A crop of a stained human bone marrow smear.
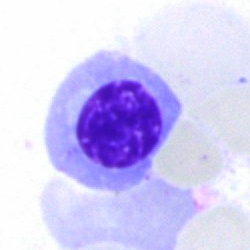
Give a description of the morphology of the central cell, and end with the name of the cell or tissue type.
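Start with the chromatin: it is dark purple and coarsely clumped, with small pale gaps between the clumps. Now look at the cytoplasm, where no granules can be seen, and find the paler zone lying beside the nucleus on its upper left side. Trace the outline and you will see it is smooth, with no surface projections. The cell is an erythroblast.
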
